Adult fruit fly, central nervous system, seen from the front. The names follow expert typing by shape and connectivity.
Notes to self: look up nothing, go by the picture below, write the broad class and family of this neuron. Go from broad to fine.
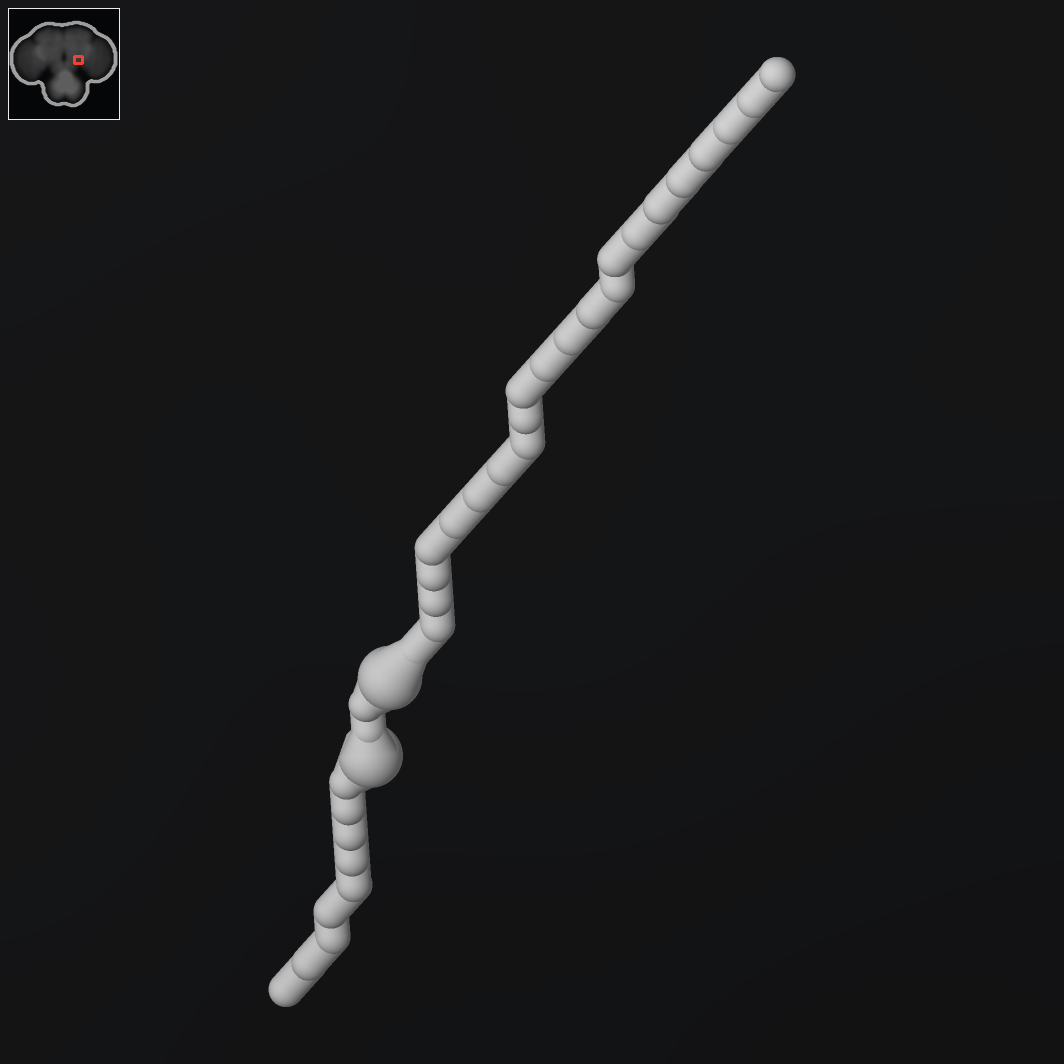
sensory neuron entering the brain; class mechanosensory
